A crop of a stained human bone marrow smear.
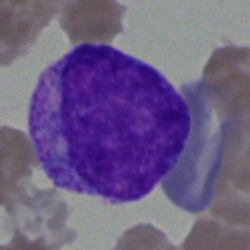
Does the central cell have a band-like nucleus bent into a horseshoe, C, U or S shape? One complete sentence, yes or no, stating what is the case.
No, rather than a horseshoe, C, U or S shape, the nucleus is a compact round or oval mass.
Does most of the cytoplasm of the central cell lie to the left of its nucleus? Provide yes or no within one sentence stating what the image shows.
Yes, to the left of the nucleus lies most of the cytoplasm.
